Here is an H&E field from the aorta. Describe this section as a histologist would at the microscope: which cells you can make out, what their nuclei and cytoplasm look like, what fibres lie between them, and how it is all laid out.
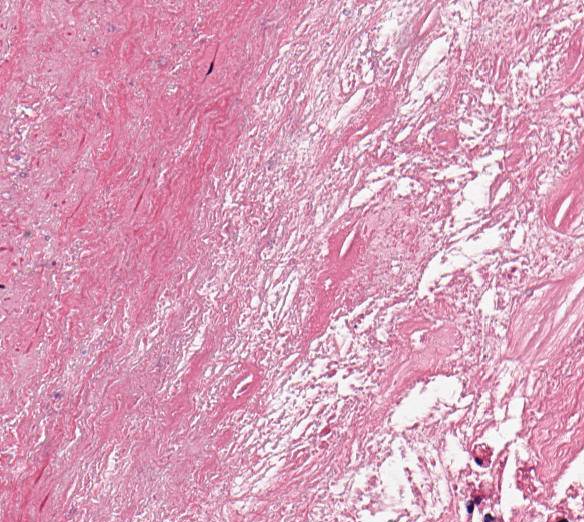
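On the left half you've got dense, compact pink fibrous tissue, and the collagen bundles in there are wavy. The right half is looser, broken up by lots of clear spaces. Nuclei are very sparse right across the field. Down in the bottom right corner there's a small cluster of dark purple-staining material.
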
